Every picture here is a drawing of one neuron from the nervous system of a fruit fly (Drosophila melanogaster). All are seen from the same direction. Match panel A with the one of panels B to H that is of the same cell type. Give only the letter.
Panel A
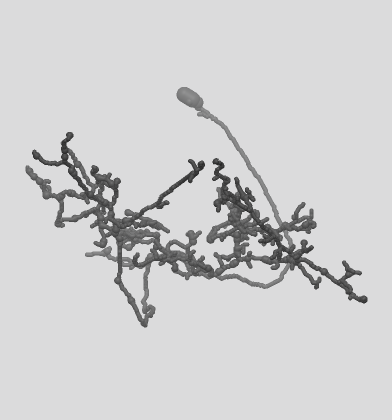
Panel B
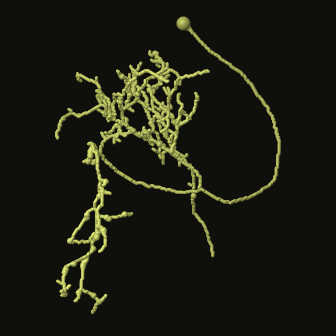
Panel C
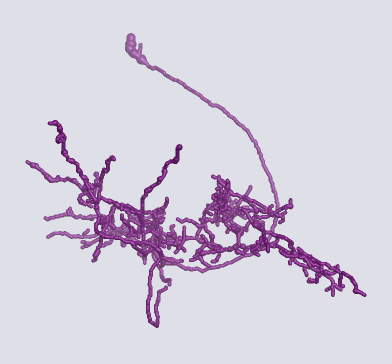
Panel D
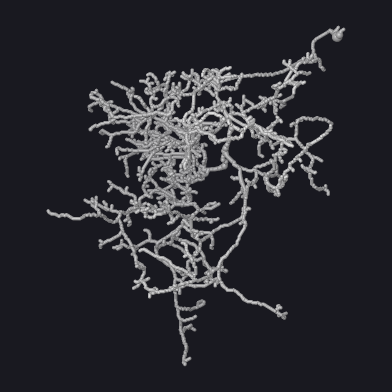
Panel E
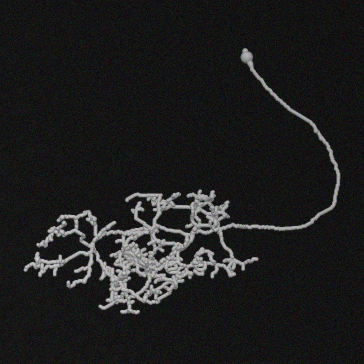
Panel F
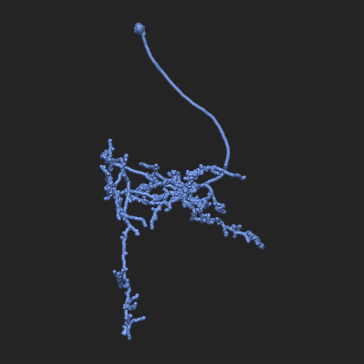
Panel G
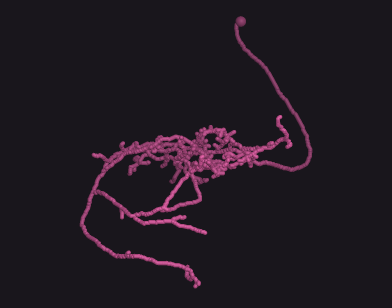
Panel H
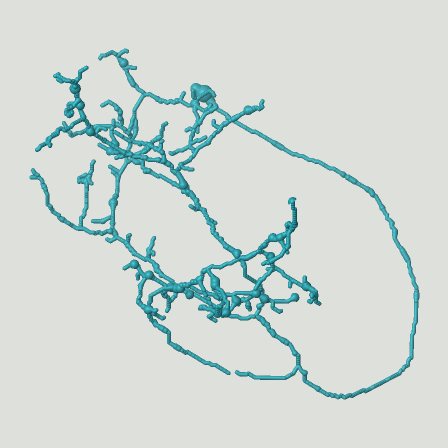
C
